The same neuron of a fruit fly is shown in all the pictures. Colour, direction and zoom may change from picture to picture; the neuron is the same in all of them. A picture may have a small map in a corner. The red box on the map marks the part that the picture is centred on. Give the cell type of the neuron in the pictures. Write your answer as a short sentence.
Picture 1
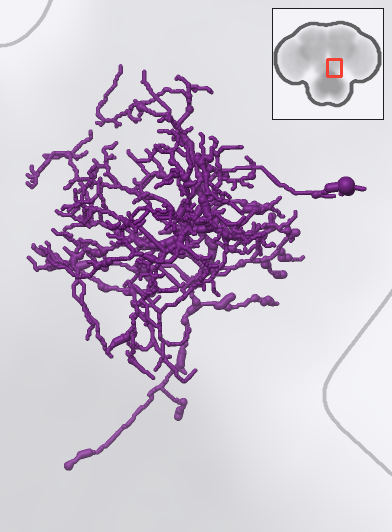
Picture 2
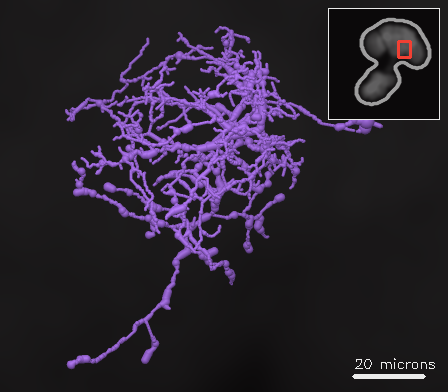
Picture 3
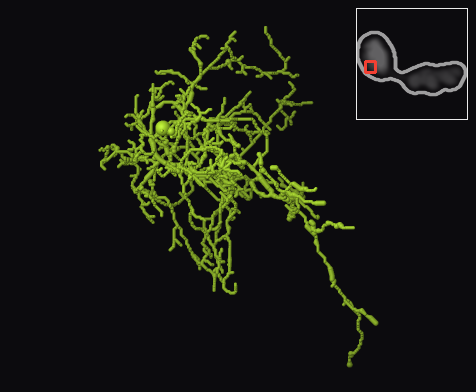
The cell type is GNG165.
